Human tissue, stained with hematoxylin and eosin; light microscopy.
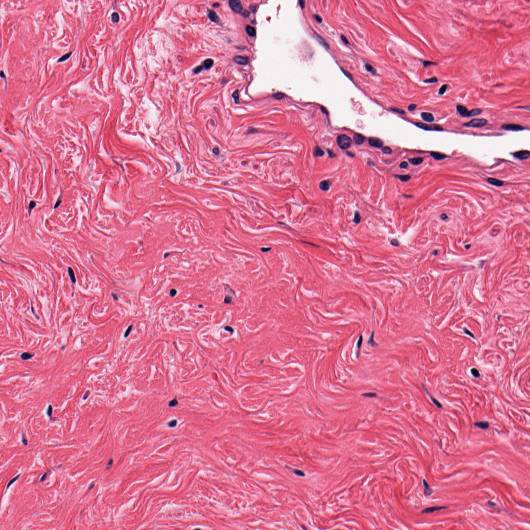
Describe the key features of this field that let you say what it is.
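What you're looking at is dense connective tissue, filling nearly the whole field. See how the collagen bundles are wavy and interwoven in haphazard directions?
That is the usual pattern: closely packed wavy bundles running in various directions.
The nuclei are small, dark and spindle-shaped, lying sparsely and singly among the bundles.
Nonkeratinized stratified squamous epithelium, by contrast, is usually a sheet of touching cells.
There's no epithelium or glands anywhere here.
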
